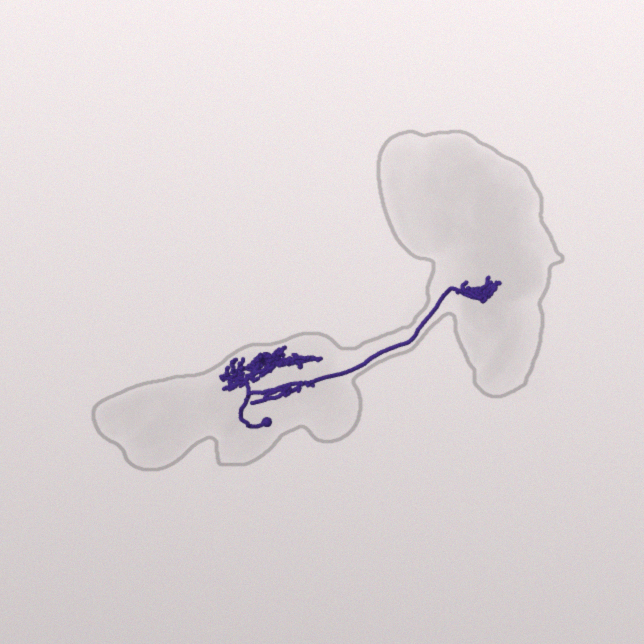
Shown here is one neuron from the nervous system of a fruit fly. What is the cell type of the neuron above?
AN06B090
